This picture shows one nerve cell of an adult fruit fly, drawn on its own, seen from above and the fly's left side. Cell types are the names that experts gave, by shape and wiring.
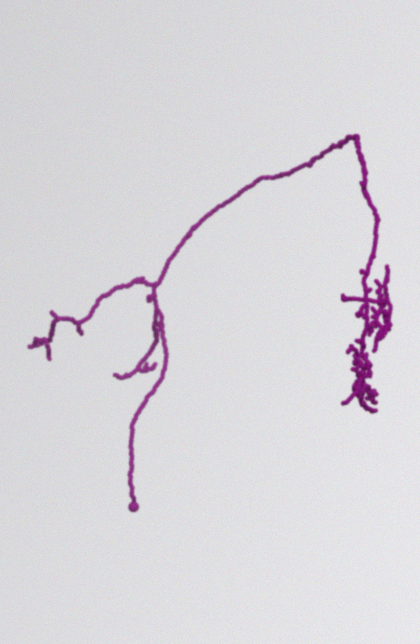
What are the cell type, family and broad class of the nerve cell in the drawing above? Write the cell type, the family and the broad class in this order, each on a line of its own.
M_lvPNm47
hemilineage ALlv1
central-brain intrinsic neuron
